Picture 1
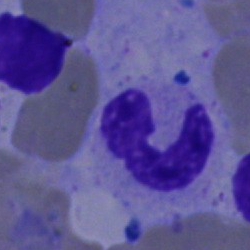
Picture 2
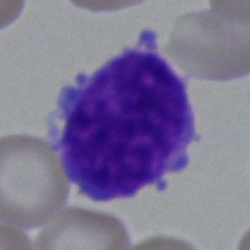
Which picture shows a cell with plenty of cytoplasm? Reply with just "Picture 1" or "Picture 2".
Picture 1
